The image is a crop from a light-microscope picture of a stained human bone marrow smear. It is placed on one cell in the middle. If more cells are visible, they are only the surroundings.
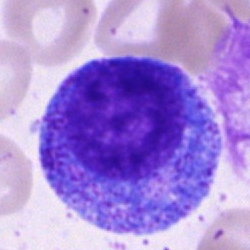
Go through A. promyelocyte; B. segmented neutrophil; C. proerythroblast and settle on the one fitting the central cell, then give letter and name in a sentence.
Occupying the middle of the crop is a promyelocyte, hence option A is correct.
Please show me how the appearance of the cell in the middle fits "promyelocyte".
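Promyelocyte: granules present, most crowded in the cytoplasm below the nucleus.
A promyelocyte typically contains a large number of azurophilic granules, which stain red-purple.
The crowded granules go with that. Also seen: nucleus lying toward the upper part of the cell. Chromatin dark purple, with patches of lighter staining rather than uniform. Cytoplasm stains blue.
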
